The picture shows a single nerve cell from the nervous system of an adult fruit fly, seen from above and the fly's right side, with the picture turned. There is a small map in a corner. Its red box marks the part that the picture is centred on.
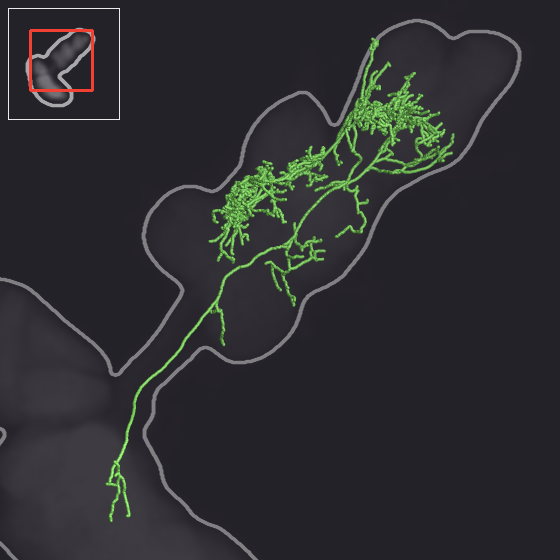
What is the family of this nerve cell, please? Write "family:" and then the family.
family: hemilineage 08B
